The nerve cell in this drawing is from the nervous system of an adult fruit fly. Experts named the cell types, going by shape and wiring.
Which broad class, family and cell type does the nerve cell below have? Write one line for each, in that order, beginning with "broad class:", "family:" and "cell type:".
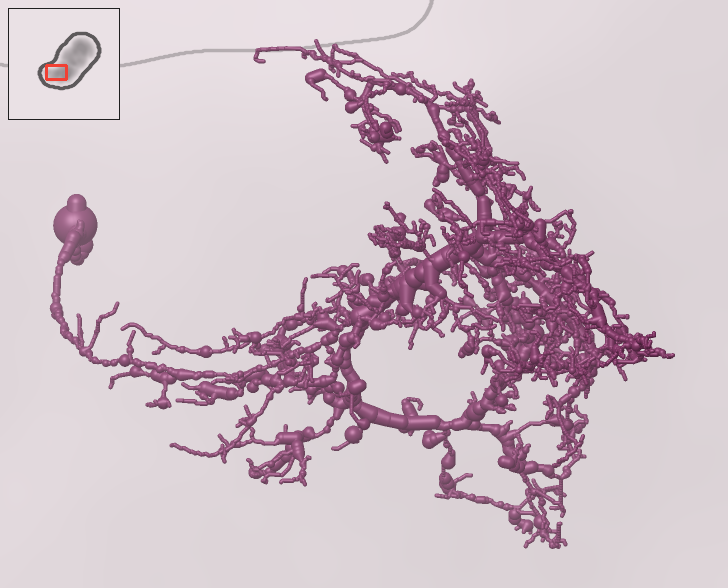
broad class: nerve-cord intrinsic neuron
family: hemilineage 21A
cell type: IN21A007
